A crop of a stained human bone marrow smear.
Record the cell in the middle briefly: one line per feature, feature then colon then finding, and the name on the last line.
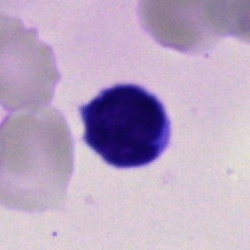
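Outline: roughly round, small pointed bulge on the left edge
Cytoplasm: scant, at most a thin rim around the dark nucleus
Chromatin: dense and dark, only faint mottling
Vacuoles: none visible
Identification: lymphocyte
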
